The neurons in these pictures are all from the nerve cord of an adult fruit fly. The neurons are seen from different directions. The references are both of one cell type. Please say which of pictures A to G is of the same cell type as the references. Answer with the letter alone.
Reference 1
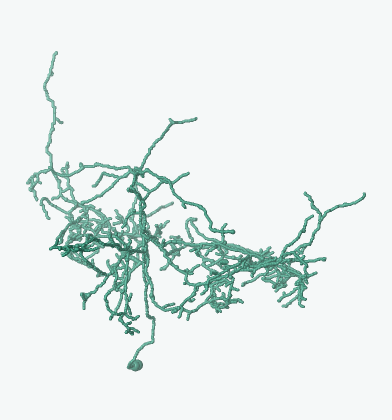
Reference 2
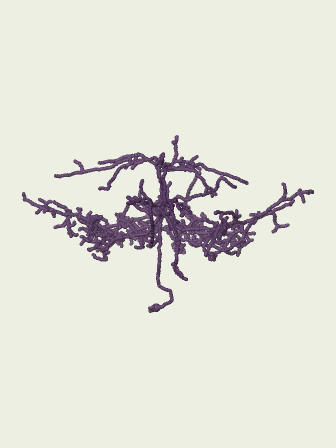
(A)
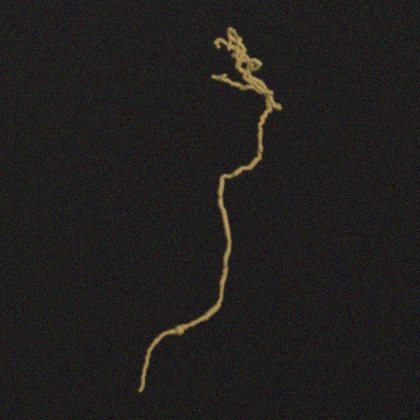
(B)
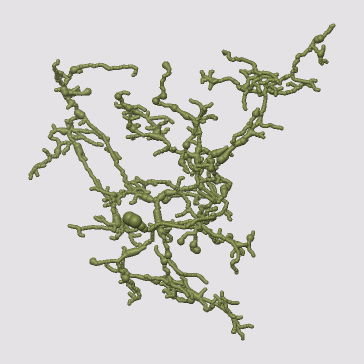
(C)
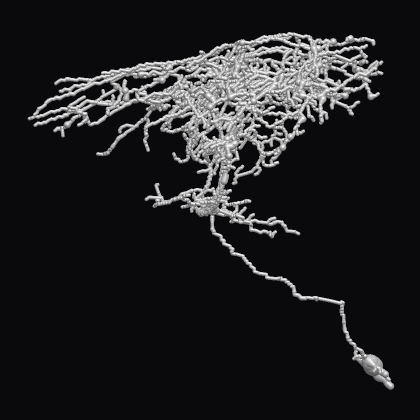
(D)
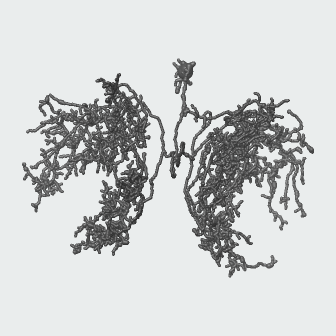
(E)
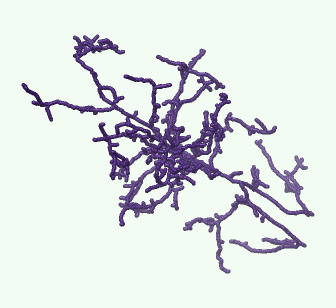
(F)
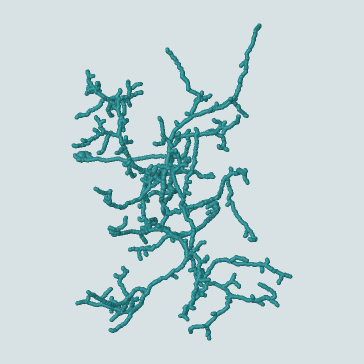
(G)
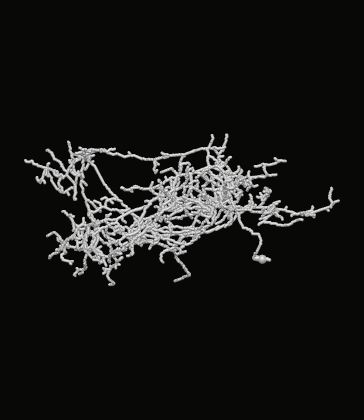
E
